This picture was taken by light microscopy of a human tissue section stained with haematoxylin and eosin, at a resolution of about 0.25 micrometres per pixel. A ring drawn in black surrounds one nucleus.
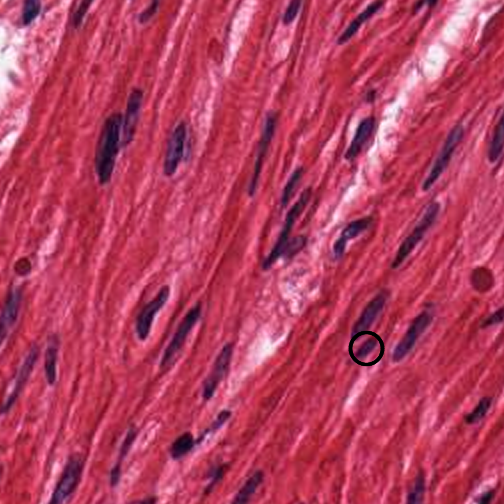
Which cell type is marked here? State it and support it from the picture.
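The marked cell is a smooth muscle cell. The nucleus is an elongated oval, dark purple and evenly stained, with a smooth outline. It lies end to end with another elongated nucleus just above it, and a further nucleus lies side by side with them to the right. The cytoplasm around it is pink and streaked lengthwise, with no clear border separating it from neighbouring fibres.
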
